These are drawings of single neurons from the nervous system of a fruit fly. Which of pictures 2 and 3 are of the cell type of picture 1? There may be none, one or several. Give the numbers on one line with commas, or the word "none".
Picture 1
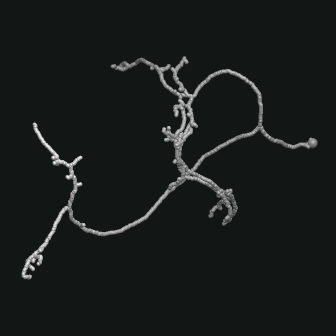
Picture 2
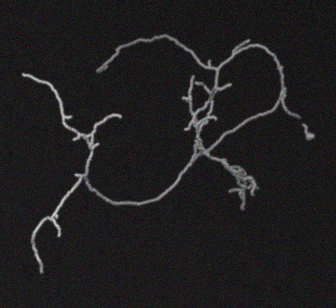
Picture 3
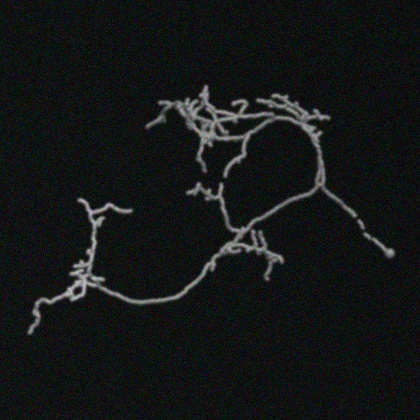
2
